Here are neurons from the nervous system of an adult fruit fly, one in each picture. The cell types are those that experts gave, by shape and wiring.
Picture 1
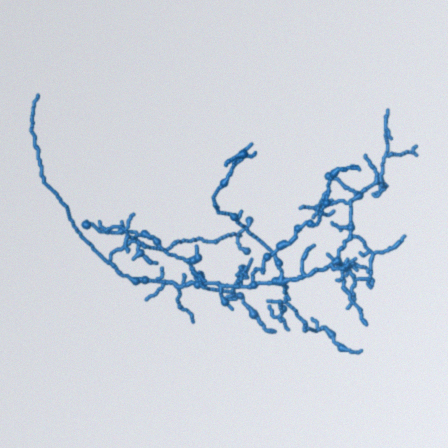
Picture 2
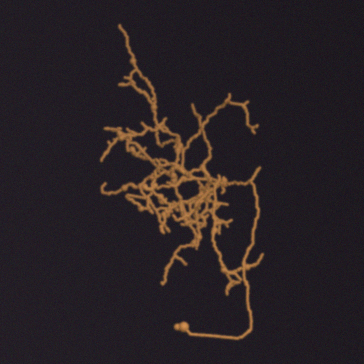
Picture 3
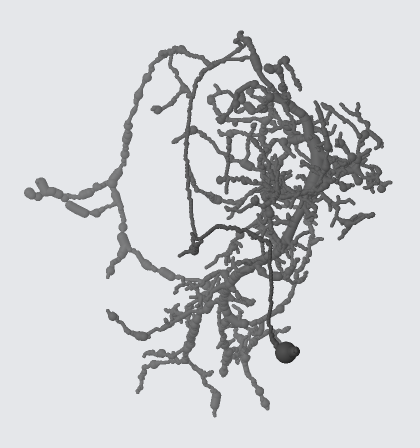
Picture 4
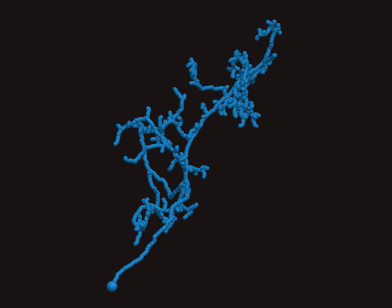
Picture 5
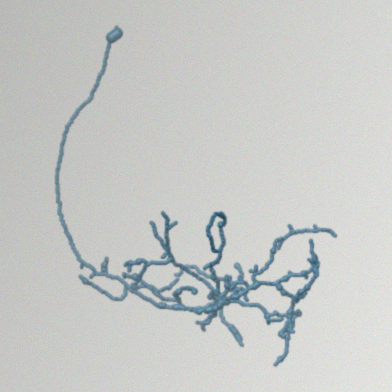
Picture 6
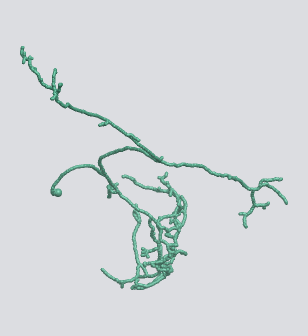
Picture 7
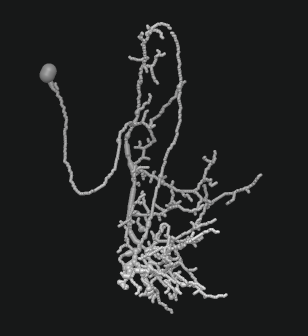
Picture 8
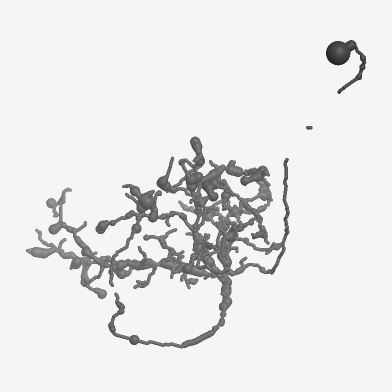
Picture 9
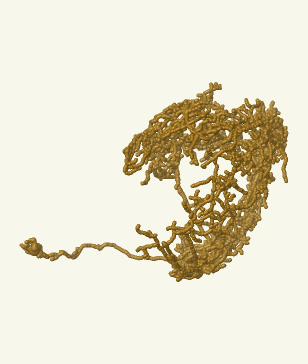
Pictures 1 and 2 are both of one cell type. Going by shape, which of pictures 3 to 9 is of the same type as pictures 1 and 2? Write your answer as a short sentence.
Picture 5 is of the same cell type.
